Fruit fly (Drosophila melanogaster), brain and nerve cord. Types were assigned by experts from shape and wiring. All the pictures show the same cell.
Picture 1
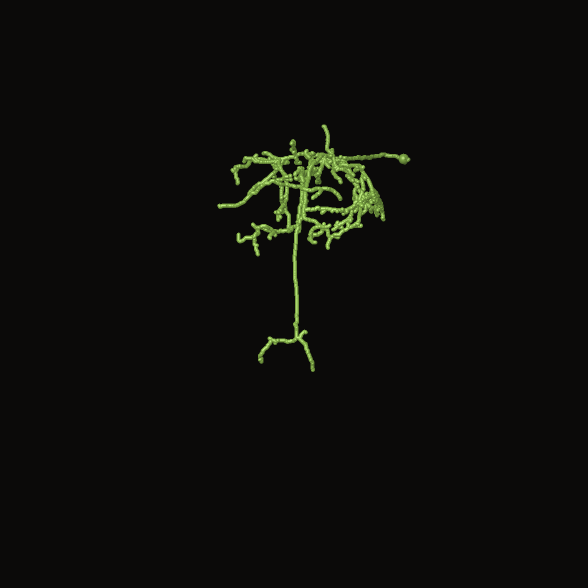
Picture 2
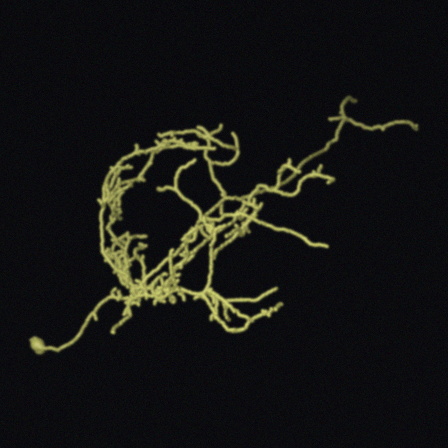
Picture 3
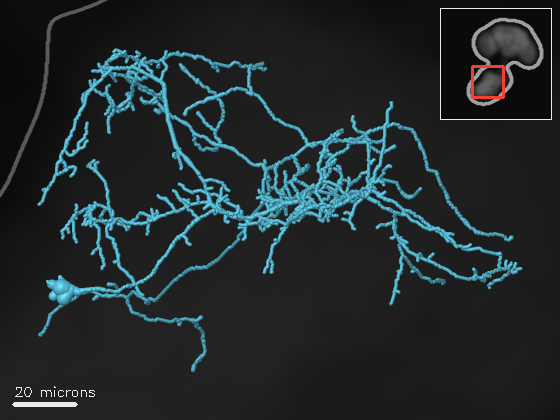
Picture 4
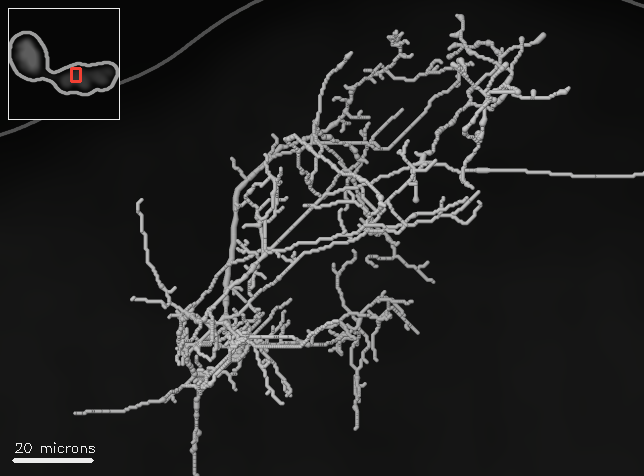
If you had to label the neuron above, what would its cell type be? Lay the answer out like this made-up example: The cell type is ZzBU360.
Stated: The cell type is vPR6.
